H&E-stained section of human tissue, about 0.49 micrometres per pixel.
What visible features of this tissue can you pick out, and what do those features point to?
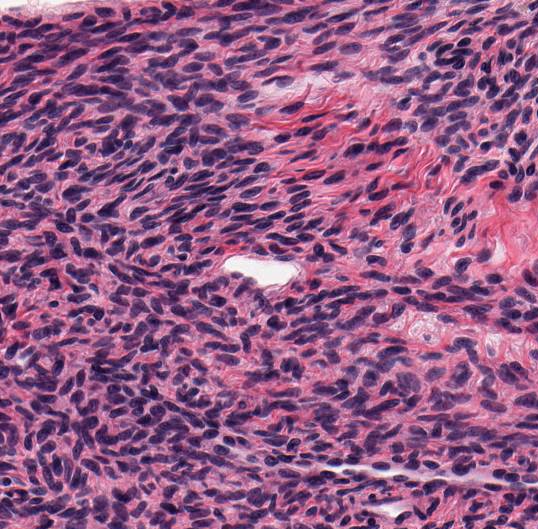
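Most nuclei here are oval to spindle-shaped and stain dark purple. Cytoplasm is scant and pale pink, with indistinct cell borders. The elongated nuclei are arranged in short streams that change direction across the field. In the upper right, wavy pink collagen fibres lie with fewer cells. The tissue is ovary.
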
